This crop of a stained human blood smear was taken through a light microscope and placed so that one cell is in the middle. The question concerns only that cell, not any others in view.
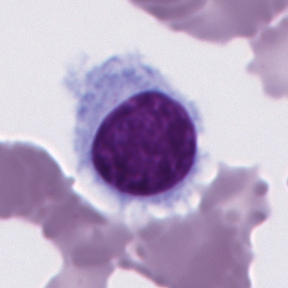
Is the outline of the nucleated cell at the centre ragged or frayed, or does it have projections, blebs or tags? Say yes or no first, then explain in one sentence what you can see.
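Yes. The cytoplasmic border is ragged with fine hair-like projections.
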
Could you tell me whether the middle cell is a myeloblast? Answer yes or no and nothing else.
no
